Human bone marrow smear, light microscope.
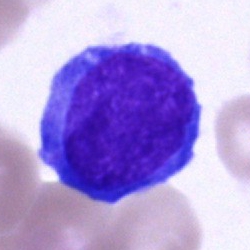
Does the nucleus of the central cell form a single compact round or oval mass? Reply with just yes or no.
Yes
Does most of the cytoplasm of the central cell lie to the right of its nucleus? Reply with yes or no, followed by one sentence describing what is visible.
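No. The cytoplasm forms a narrow rim that is widest on the left side.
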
